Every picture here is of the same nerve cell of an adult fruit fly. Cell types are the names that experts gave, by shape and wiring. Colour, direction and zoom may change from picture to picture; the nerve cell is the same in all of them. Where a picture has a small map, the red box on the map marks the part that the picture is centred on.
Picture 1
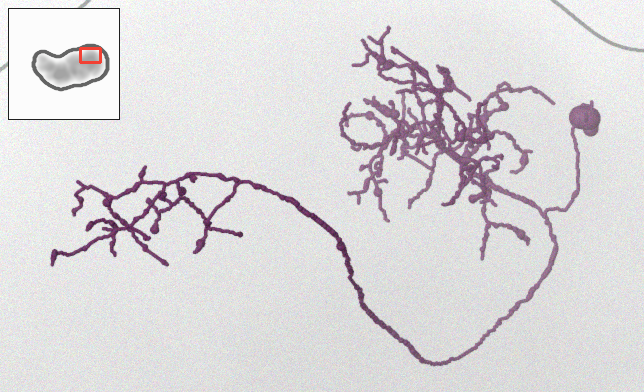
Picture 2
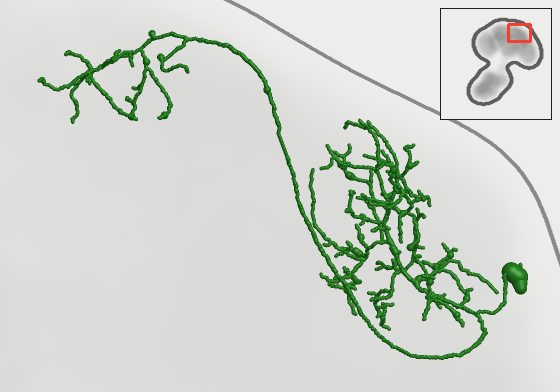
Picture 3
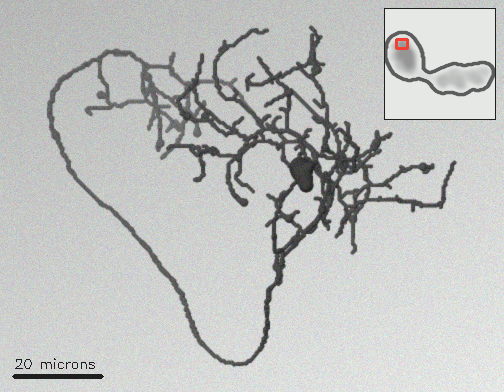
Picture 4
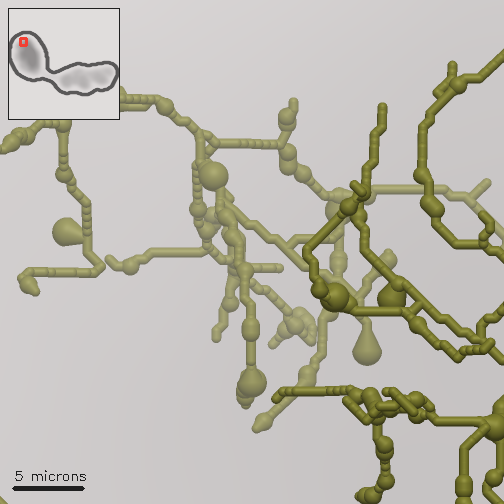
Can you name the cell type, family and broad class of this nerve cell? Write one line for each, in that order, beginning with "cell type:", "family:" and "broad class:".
cell type: SLP128
family: hemilineage LHl2_dorsal
broad class: central-brain intrinsic neuron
